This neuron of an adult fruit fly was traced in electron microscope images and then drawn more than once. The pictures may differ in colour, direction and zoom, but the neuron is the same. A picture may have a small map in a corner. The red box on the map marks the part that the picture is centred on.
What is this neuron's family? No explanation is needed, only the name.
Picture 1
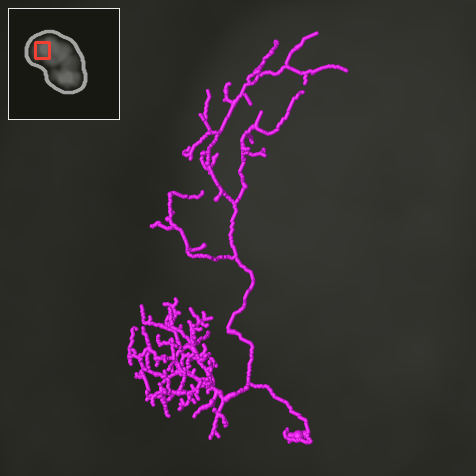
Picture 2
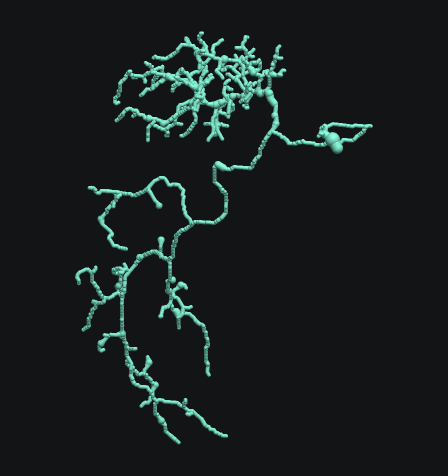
LPi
